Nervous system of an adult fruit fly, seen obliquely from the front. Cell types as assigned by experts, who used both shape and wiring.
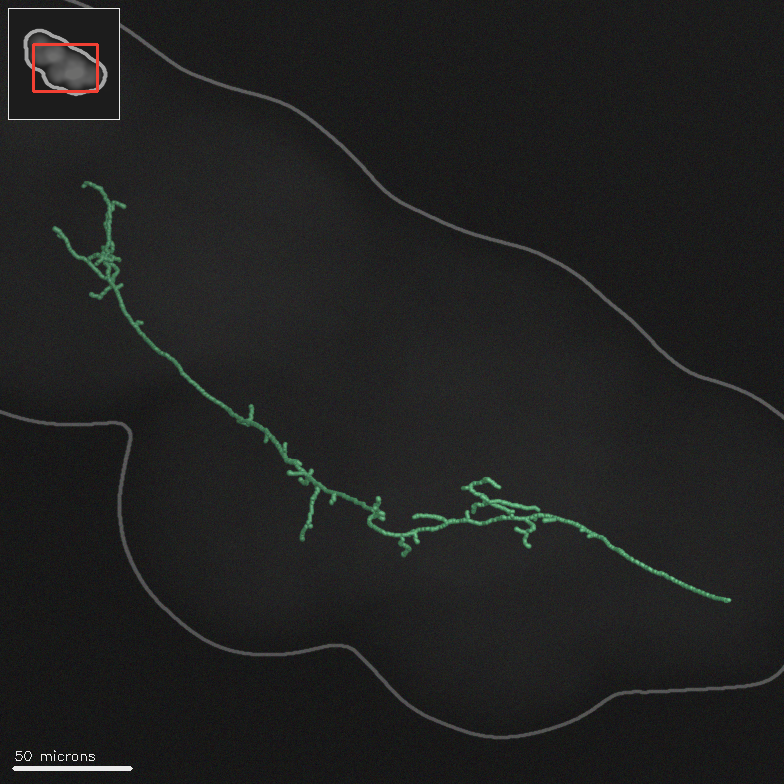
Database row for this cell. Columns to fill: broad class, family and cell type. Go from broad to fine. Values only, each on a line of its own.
descending neuron
DNg
DNg107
